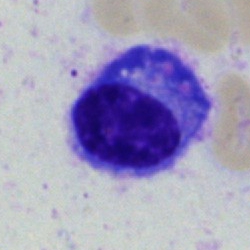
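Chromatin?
Dark purple, coarsely clumped.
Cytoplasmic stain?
Deep blue, with a paler zone lying next to the nucleus.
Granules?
A few small pinkish-red ones, scattered through the cytoplasm.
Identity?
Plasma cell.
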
